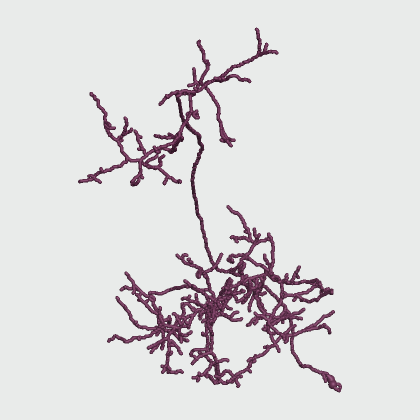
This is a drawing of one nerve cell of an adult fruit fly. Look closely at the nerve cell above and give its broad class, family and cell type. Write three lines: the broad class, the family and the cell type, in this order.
central-brain intrinsic neuron
hemilineage VLPl2_posterior
CB1883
